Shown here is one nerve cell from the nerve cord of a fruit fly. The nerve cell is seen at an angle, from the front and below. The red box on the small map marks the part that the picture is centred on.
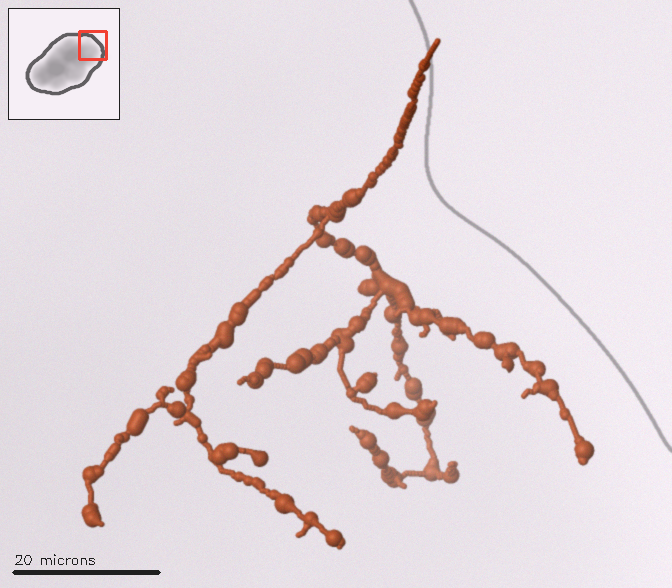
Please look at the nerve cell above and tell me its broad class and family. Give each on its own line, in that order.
descending neuron
hemilineage MX12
